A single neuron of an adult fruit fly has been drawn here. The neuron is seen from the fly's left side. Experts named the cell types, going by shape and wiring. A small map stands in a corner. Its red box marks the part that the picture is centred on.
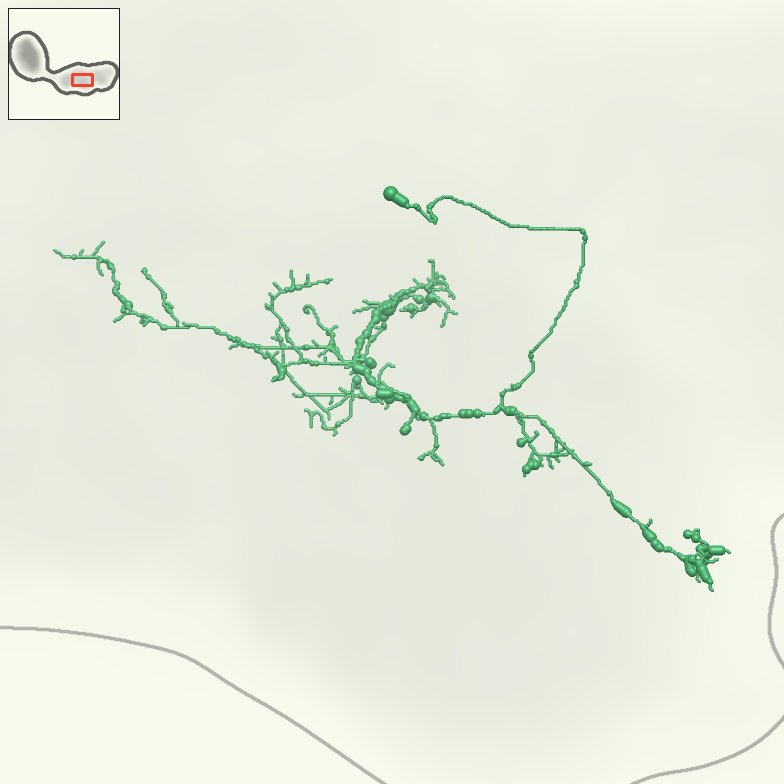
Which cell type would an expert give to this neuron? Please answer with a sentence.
The cell type is IN19A109_b.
